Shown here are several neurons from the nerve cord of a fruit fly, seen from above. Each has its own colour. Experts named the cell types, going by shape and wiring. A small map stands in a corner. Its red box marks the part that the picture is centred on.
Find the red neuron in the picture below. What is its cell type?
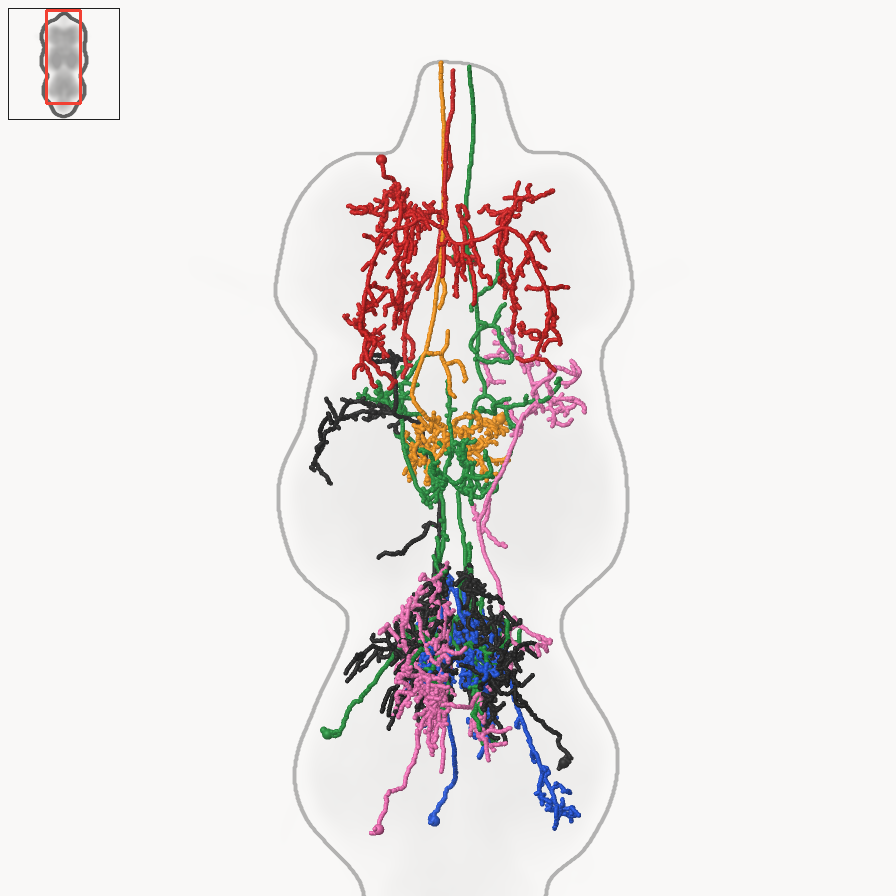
ANXXX108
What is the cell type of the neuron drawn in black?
INXXX063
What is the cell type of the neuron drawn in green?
AN08B016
